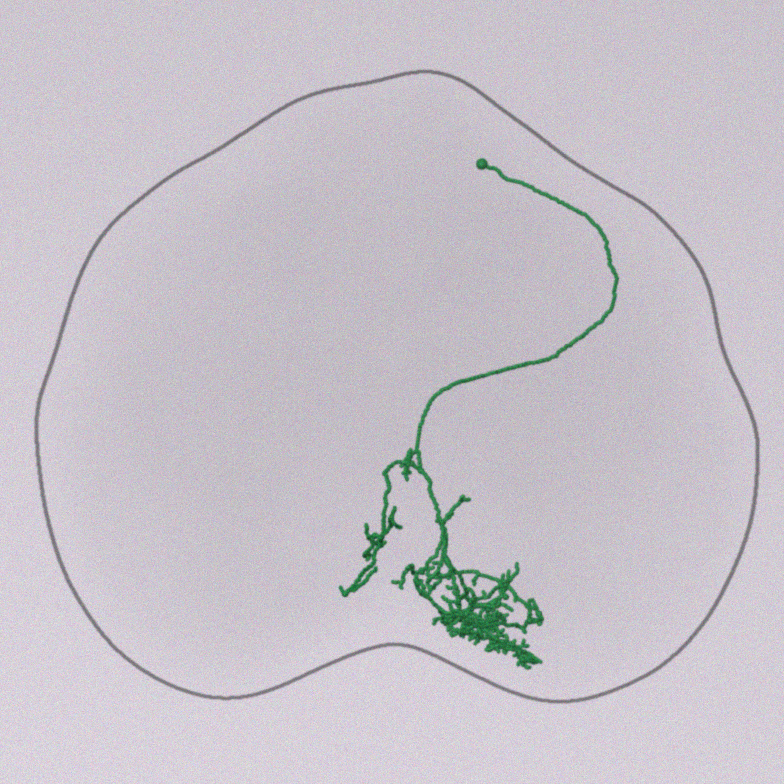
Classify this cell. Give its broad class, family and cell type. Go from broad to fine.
nerve-cord intrinsic neuron; hemilineage 23B; IN23B089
